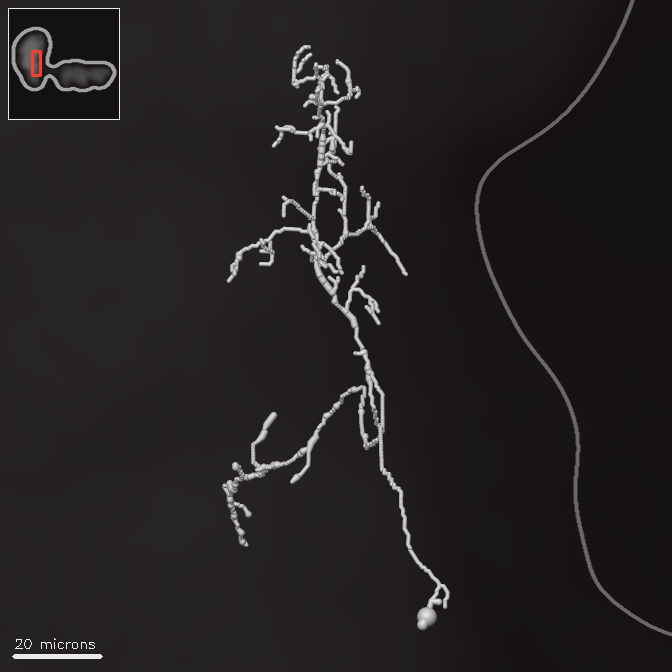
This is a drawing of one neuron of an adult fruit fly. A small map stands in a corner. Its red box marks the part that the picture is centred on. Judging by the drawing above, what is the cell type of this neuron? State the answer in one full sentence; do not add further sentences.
Among cell types, the one for this neuron is CB1786_a.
